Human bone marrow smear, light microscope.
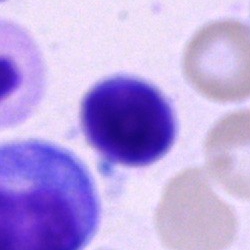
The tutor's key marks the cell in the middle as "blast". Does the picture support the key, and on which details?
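First, the outline: round and smooth. The chromatin is dense and dark purple throughout; no nucleoli can be seen. Cytoplasm is scant, at most a very thin rim, and no granules are visible.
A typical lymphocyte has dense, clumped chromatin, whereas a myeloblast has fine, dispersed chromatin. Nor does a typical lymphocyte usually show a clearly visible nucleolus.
So the dense chromatin counts against a blast; the missing nucleoli suit a lymphocyte.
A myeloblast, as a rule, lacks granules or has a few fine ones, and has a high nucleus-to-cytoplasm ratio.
Neither the absent granules nor the scant cytoplasm, then, counts against a blast. This is a lymphocyte, not a blast.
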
